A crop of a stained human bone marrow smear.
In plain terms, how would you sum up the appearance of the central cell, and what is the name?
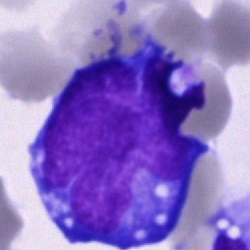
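See how the nucleus fills most of the cell; cytoplasm lies mainly along the lower edge. The chromatin is purple, fine and fairly even. Small round clear vacuoles sit low in the cytoplasm, and blue blebs and detached fragments project from the top edge. This is a blast.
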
